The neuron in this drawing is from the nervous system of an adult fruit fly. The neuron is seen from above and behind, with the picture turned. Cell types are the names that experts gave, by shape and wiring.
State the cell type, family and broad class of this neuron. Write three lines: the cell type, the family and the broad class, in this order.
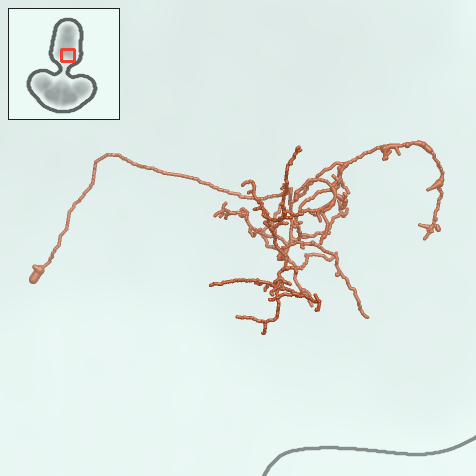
IN14A081
hemilineage 14A
nerve-cord intrinsic neuron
